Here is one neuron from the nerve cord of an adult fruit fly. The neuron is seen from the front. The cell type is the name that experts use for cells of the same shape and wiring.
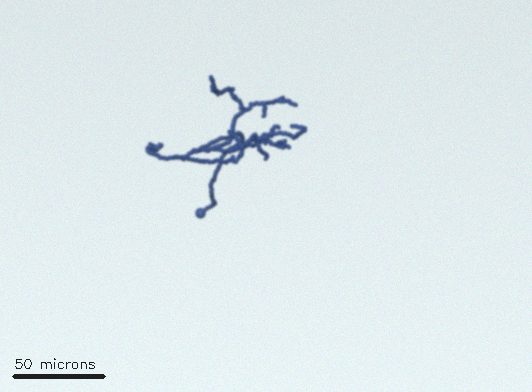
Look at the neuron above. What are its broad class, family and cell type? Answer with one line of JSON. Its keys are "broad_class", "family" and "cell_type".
{"broad_class": "nerve-cord intrinsic neuron", "family": "hemilineage 21A", "cell_type": "IN21A093"}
